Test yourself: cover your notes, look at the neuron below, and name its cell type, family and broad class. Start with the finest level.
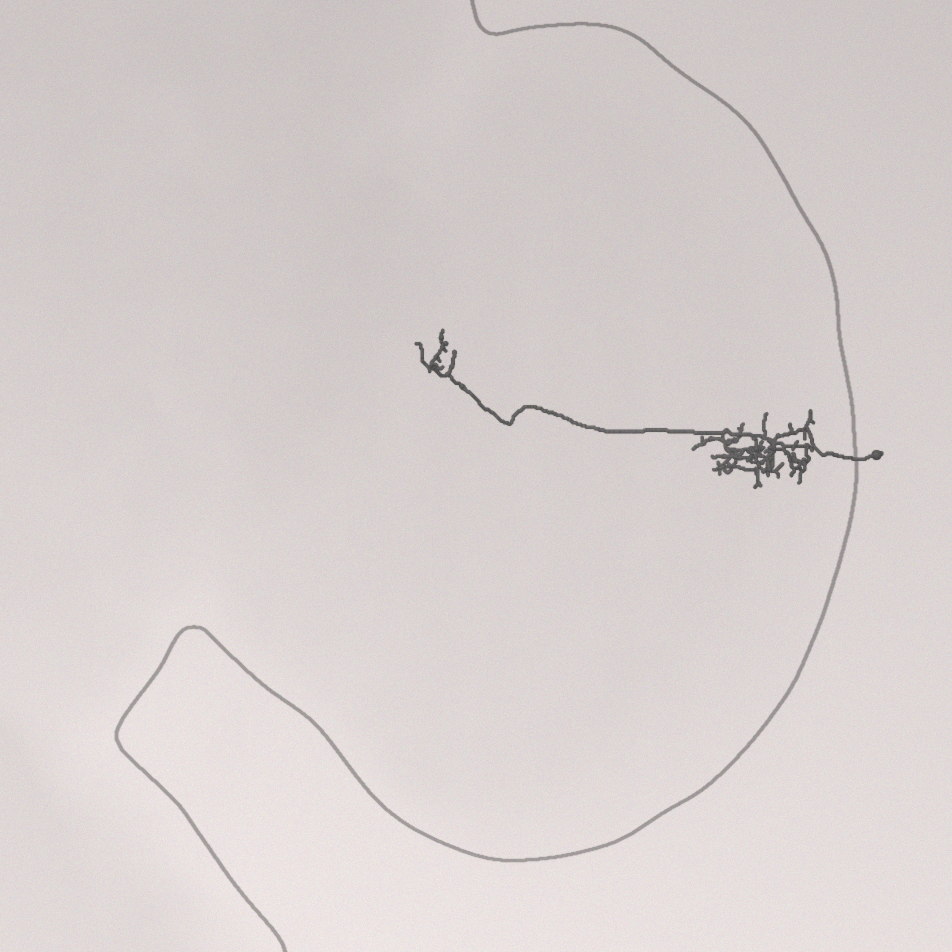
Tm5c; Tm; optic-lobe intrinsic neuron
